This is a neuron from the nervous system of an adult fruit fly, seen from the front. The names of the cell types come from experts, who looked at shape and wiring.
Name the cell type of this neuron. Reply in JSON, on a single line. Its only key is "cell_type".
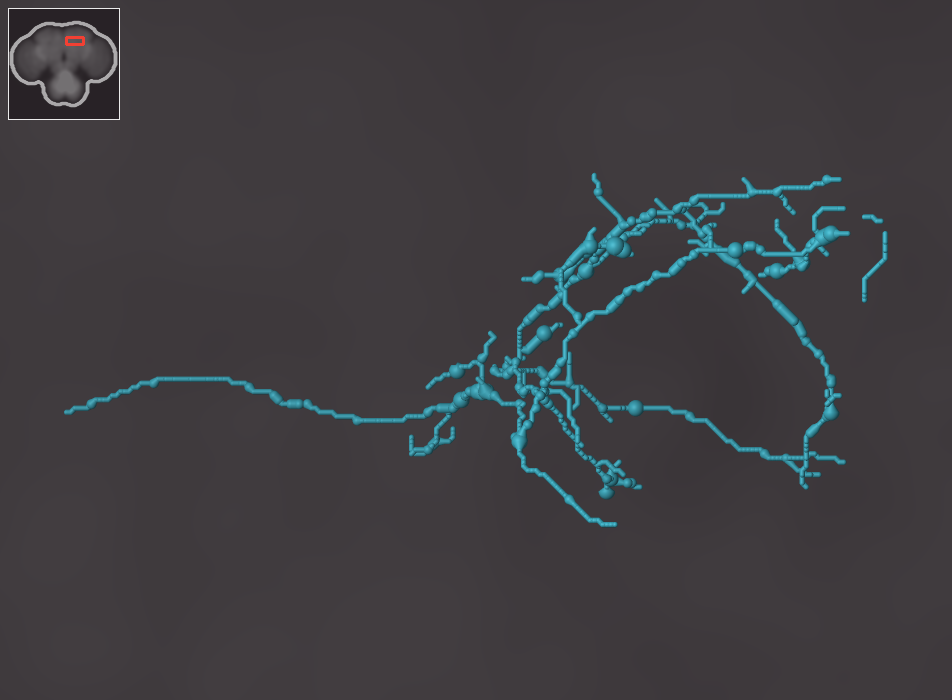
{"cell_type": "AVLP586"}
